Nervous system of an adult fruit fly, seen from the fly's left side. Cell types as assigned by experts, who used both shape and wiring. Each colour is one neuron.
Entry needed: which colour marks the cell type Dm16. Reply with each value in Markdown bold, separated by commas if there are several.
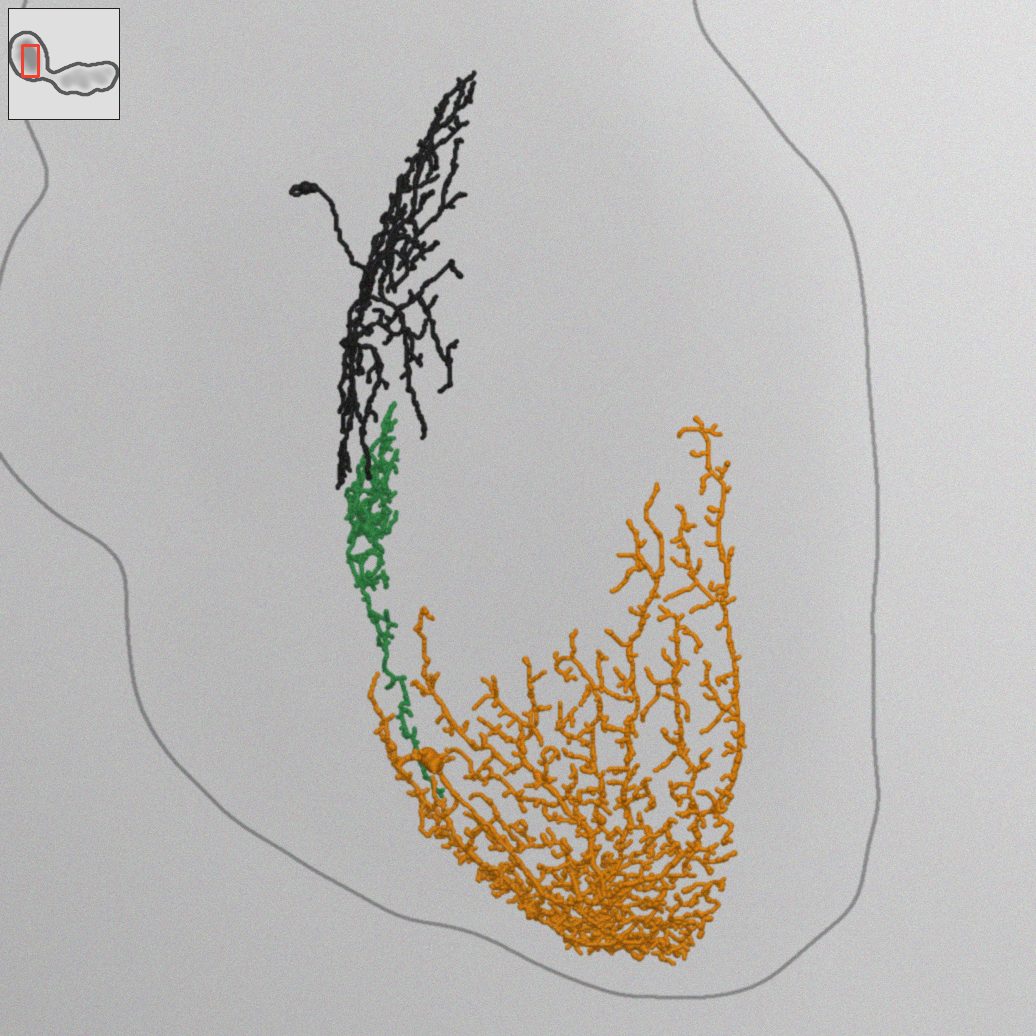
**green**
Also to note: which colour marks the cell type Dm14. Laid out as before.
**black**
